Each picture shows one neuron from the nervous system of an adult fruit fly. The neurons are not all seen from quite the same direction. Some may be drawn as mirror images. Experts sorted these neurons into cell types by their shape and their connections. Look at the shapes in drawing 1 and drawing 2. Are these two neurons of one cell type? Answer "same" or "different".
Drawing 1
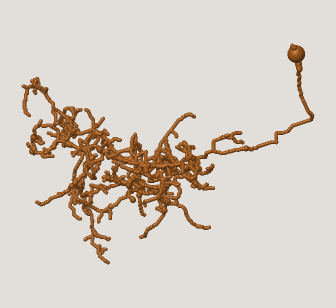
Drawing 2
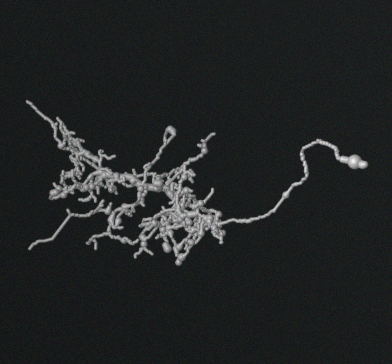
same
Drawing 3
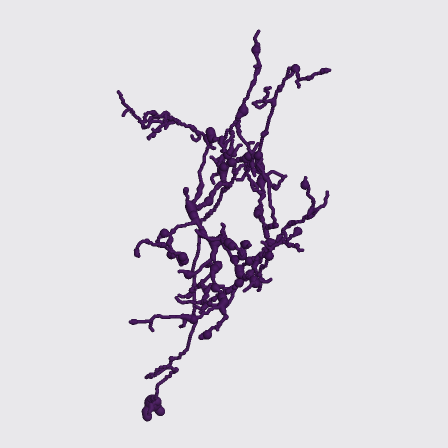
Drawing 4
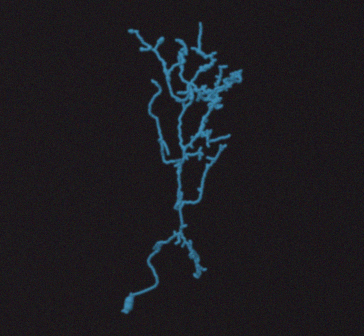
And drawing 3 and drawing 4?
same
